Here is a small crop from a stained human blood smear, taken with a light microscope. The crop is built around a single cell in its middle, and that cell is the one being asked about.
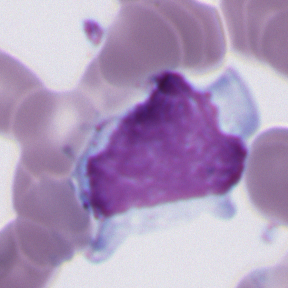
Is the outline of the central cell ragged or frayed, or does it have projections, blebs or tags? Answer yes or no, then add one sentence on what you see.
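Yes. The edge of the cytoplasm is ragged, with irregular projections, most clearly along the bottom.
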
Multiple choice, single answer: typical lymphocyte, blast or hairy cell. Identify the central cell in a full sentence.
The crop shows a typical lymphocyte in its centre.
